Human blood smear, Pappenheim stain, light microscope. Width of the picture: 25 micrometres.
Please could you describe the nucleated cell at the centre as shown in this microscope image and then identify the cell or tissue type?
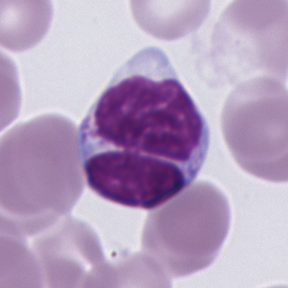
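The cell has an angular outline, made of straight edges and corners rather than a smooth round curve. It measures about 12 micrometres across. Its nucleus, about 11 micrometres across, takes up about 80% of the cell's area. A deep cleft runs roughly across the nucleus, splitting it into an upper part and a lower part. The cytoplasm is pale blue, and its widest part lies above the nucleus. Answer: large granular lymphocyte.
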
